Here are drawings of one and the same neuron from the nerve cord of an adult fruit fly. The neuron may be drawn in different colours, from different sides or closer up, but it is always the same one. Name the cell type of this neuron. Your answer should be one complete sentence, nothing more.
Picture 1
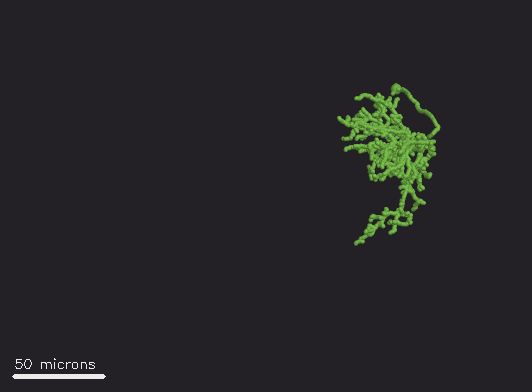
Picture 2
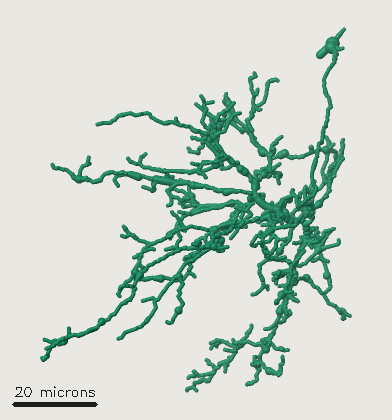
This neuron is classified under the cell type IN17A061.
